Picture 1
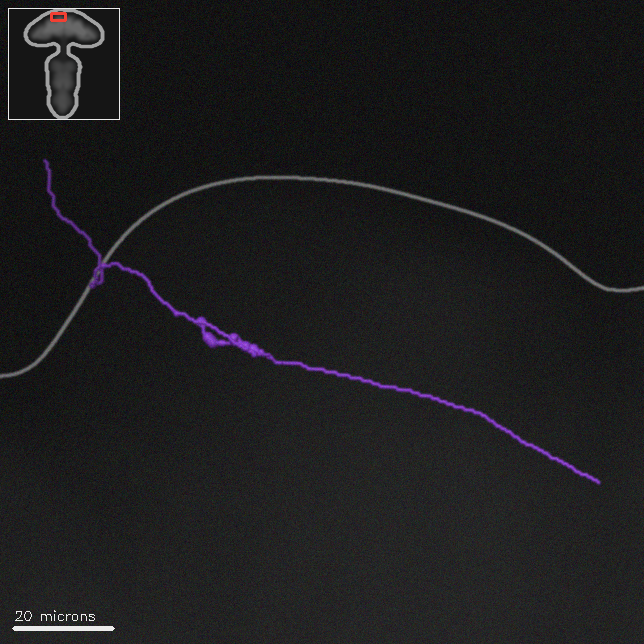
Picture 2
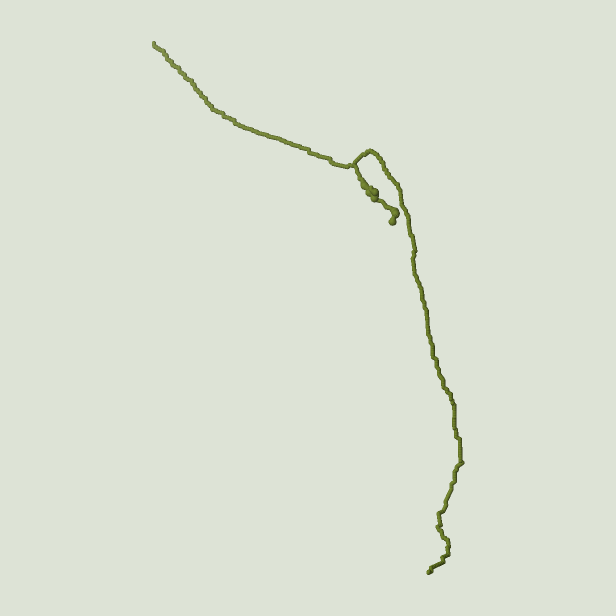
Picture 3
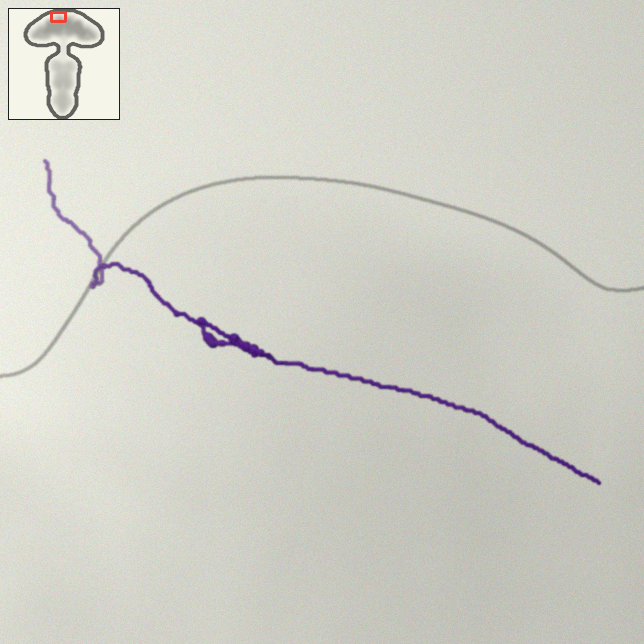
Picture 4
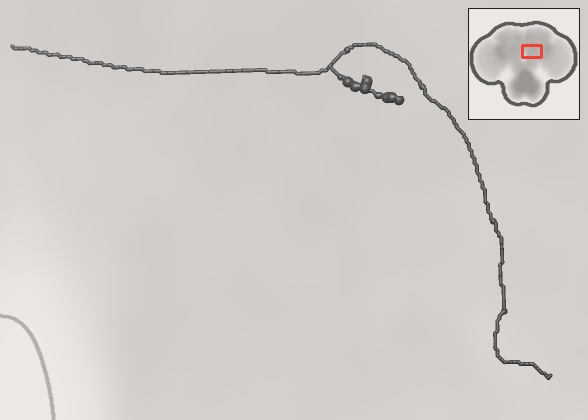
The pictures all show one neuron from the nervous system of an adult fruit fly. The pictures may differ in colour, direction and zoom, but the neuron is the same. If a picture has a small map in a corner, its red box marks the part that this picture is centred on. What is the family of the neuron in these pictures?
class olfactory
